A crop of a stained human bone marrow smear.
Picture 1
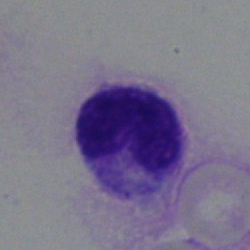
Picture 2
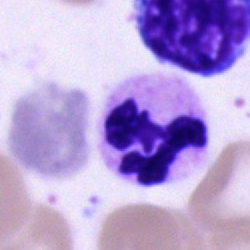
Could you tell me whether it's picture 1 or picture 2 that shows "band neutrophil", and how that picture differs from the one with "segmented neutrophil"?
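Quick version: the first picture is the band neutrophil, the second the segmented neutrophil. The band one is roughly round with a smooth edge, and its nucleus has a notch on the lower side.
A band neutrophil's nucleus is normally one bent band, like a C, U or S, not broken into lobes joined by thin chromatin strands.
Its chromatin's dense and dark purple with no nucleoli, and the cytoplasm is pale greyish-lilac.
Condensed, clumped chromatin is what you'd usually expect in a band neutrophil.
The segmented neutrophil is round and smooth too, with dark purple, coarsely clumped chromatin, no nucleoli and no vacuoles. As for neighbours, a pale round cell without a nucleus touches the band neutrophil at its lower right, and a pale greyish-lilac cell without a distinct nucleus sits just left of the segmented one.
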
